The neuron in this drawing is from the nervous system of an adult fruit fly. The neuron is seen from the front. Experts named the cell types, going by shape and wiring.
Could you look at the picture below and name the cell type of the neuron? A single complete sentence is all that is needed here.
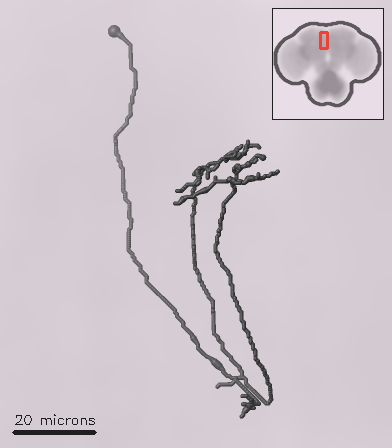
What this neuron is, by cell type, is vDeltaA_a.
